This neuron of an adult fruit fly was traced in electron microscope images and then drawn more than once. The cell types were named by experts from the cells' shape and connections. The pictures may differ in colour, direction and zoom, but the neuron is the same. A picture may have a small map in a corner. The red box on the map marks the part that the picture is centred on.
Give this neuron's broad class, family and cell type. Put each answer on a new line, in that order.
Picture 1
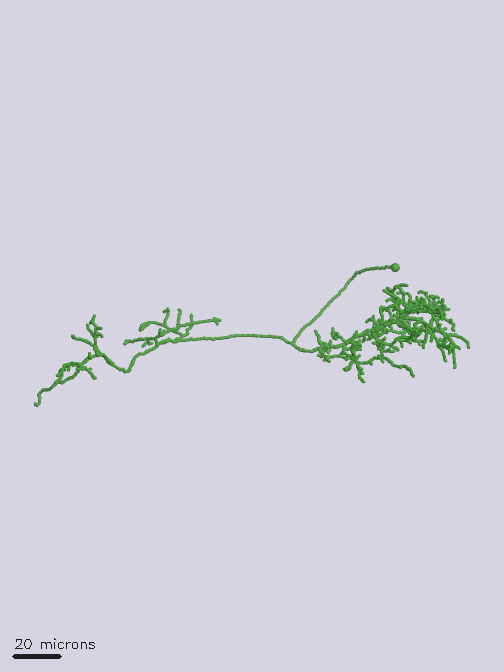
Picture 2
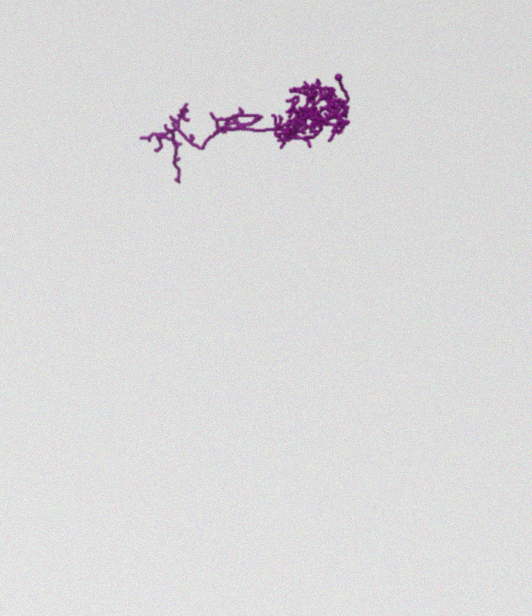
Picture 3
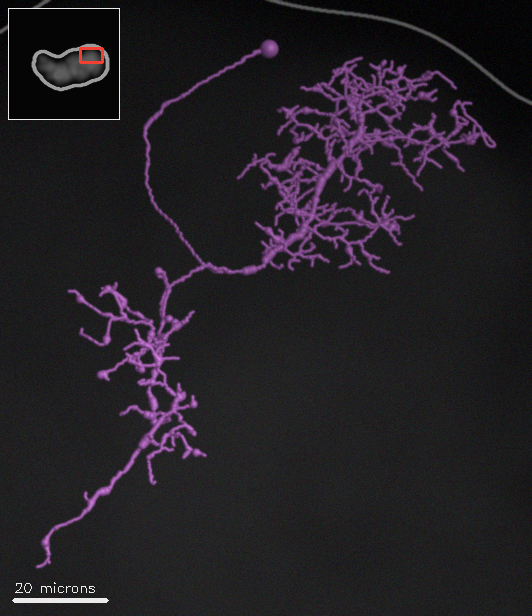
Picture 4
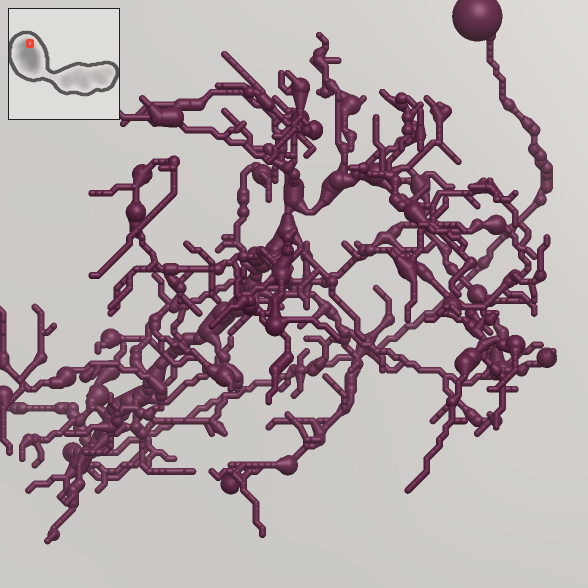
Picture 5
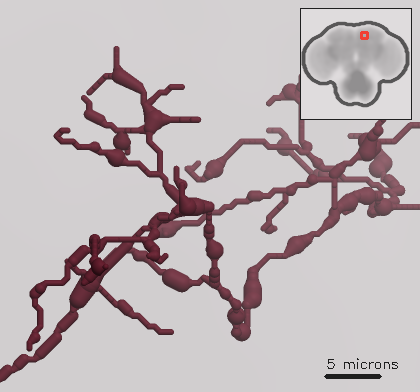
central-brain intrinsic neuron
hemilineage VLPd&p1_posterior
LHPD2a1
